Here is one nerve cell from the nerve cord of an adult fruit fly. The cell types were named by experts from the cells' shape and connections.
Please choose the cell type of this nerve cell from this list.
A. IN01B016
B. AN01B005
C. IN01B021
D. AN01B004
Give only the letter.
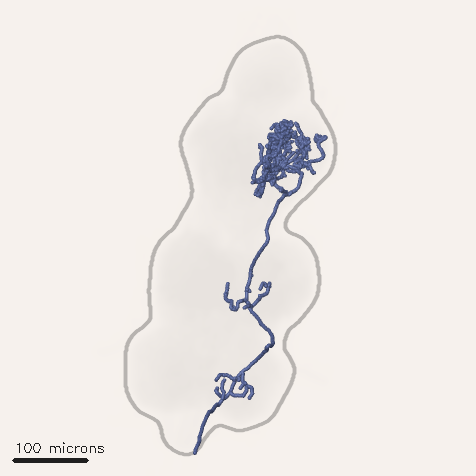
D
